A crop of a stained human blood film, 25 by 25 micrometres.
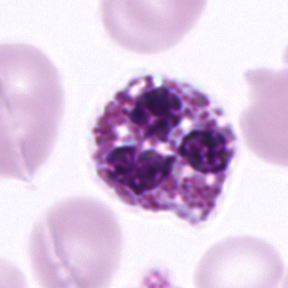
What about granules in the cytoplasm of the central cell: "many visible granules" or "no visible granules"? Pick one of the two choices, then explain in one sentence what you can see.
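Many visible granules. Coarse reddish-purple granules fill the cytoplasm throughout the cell.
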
